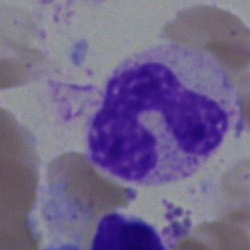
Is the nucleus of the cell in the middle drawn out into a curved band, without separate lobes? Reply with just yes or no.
Yes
